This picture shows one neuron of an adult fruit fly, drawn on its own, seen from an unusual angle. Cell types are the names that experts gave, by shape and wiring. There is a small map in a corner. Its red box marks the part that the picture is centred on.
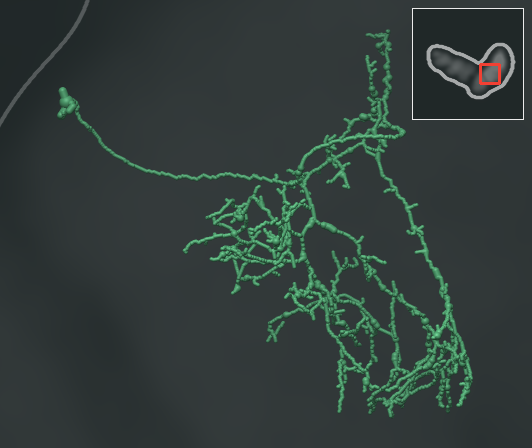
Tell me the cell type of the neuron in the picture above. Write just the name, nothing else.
PVLP131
